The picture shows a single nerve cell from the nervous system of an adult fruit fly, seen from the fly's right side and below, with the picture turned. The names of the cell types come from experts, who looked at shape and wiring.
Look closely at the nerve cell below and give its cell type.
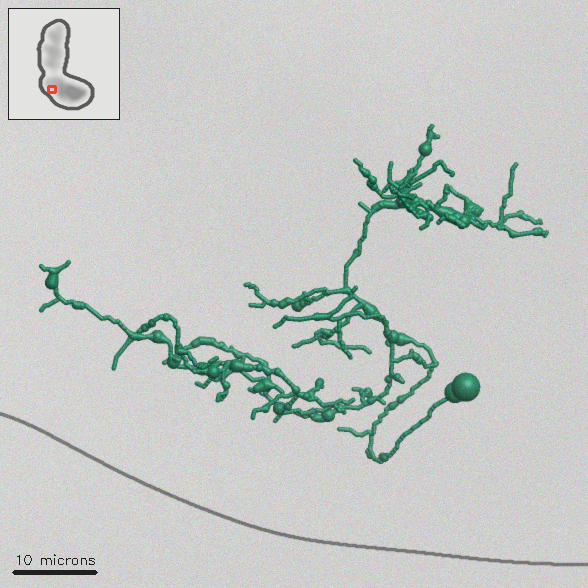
Mi14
